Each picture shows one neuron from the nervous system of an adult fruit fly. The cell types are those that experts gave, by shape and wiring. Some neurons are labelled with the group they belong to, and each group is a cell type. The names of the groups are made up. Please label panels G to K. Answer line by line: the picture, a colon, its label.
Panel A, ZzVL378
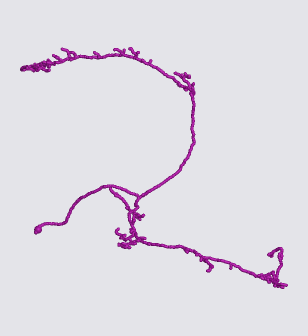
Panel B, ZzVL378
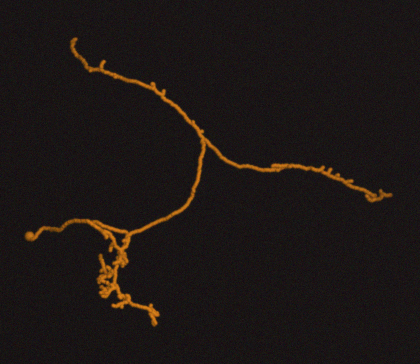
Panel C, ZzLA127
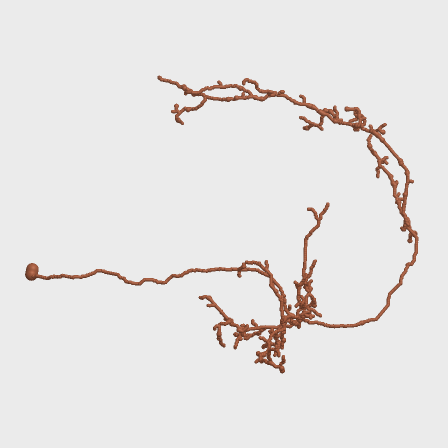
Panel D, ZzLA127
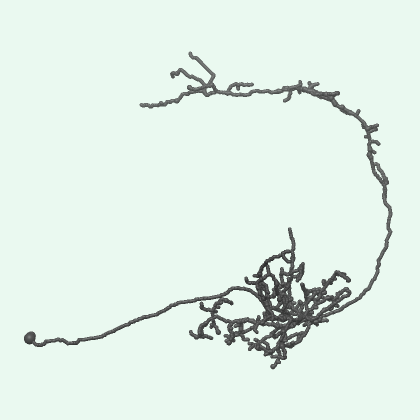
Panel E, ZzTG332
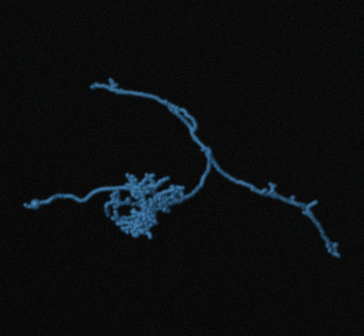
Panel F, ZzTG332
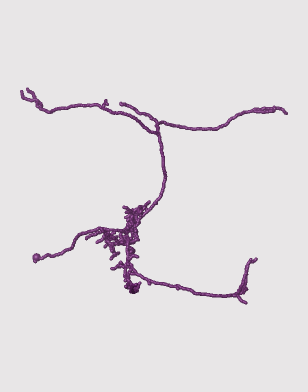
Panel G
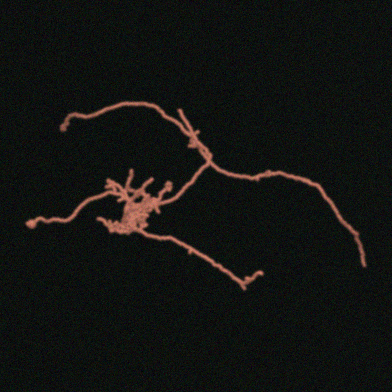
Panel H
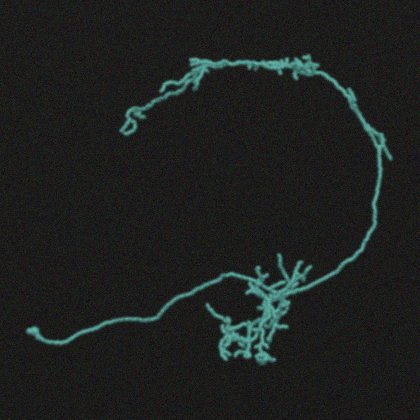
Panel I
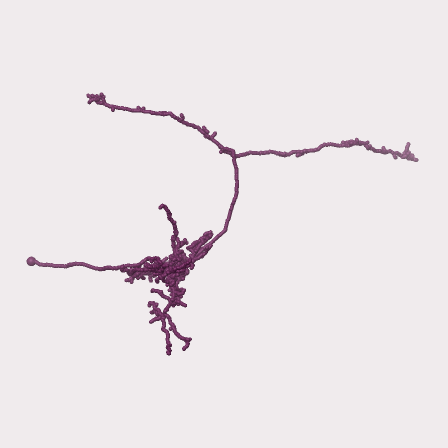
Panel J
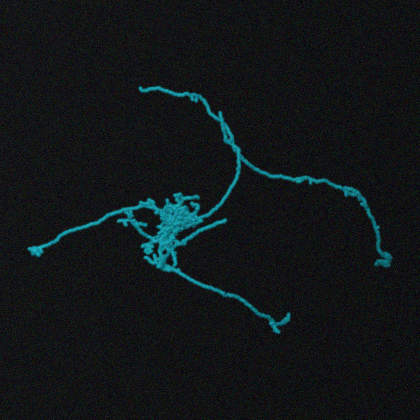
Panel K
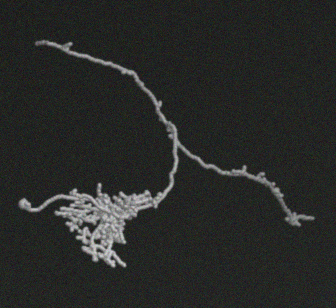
G: ZzTG332
H: ZzLA127
I: ZzTG332
J: ZzTG332
K: ZzTG332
